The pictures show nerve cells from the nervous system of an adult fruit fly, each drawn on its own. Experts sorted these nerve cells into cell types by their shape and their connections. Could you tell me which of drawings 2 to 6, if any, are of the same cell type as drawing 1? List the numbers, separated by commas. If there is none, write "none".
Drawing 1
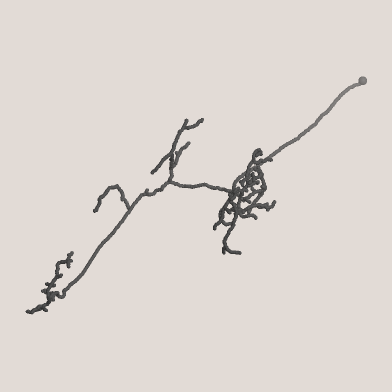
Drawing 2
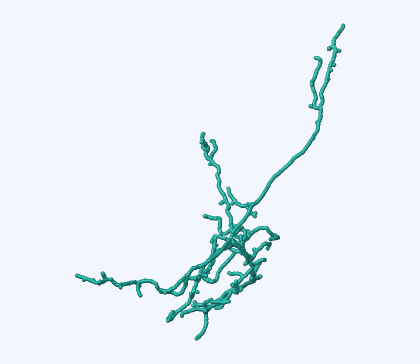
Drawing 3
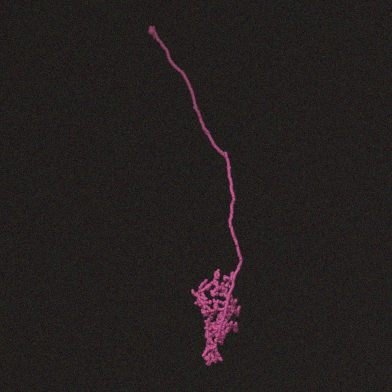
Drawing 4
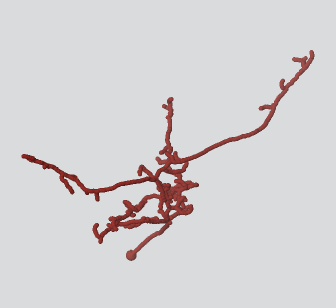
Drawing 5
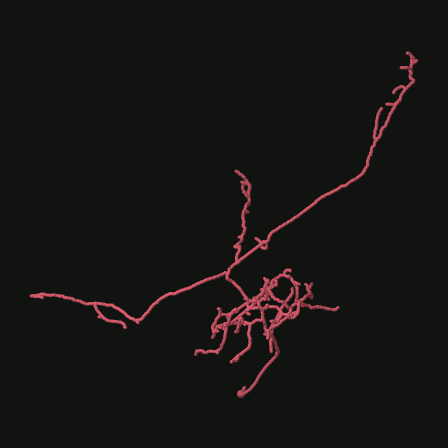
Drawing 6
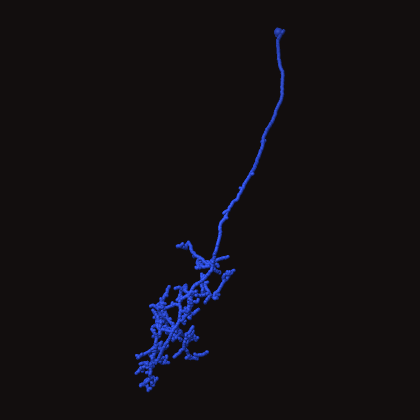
none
